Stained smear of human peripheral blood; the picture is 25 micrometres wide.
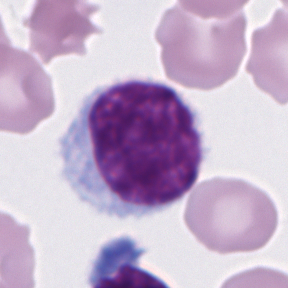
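Hairy cell in the middle of this stained blood smear, about 12 micrometres across. Notice how its border is finely ragged, with short hair-like projections. The pale blue cytoplasm sits as a crescent, mostly to the left of the nucleus. The nucleus itself is one undivided mass with no lobes, round in outline and set toward the upper right, taking up about 70% of the cell's area.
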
